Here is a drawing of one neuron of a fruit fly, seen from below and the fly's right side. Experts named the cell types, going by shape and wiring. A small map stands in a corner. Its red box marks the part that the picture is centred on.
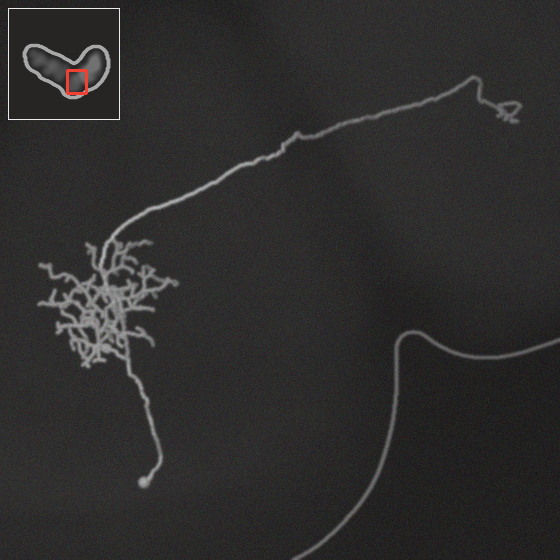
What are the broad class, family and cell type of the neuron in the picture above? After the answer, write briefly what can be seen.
Its broad class is visual projection neuron. The family is MeTu. Its cell type is MeTu3c. Its cell body lies at the lower left of the picture. The picture shows dozens of branch ends.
